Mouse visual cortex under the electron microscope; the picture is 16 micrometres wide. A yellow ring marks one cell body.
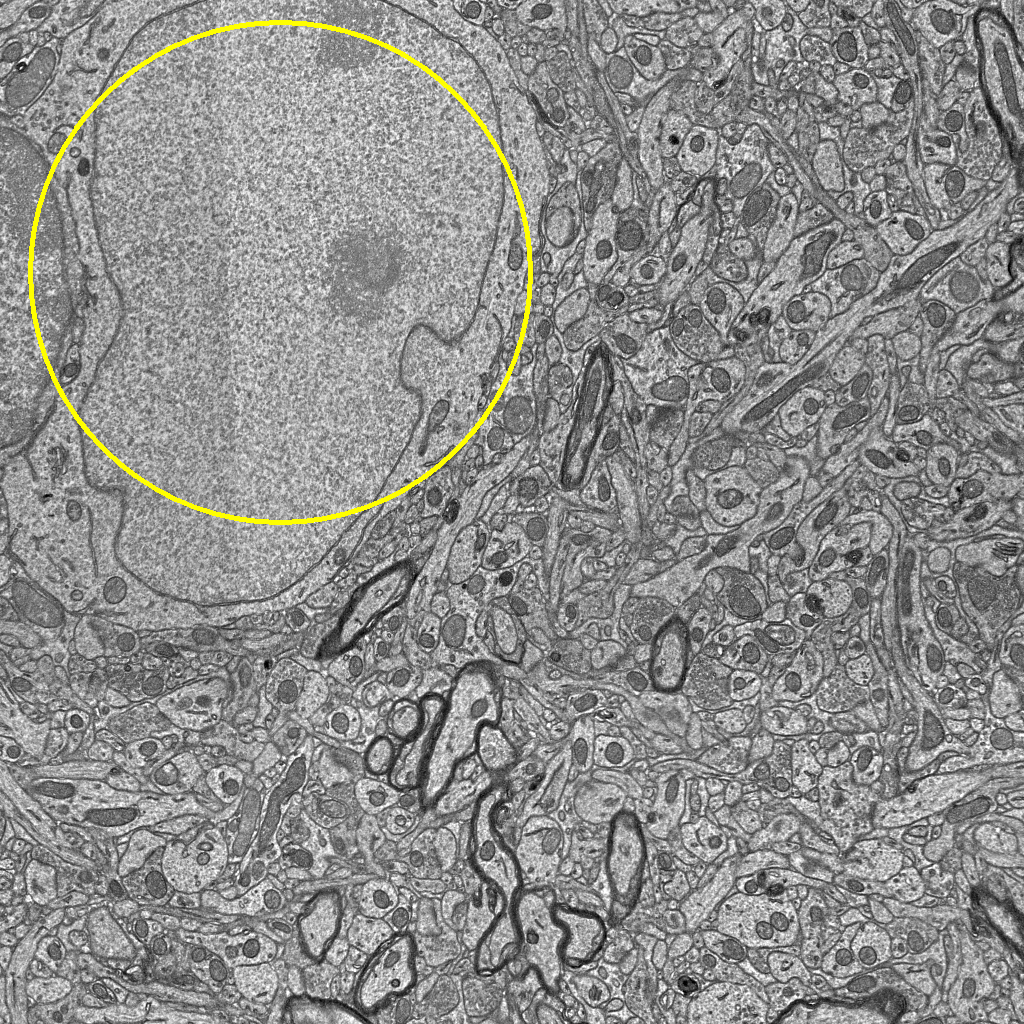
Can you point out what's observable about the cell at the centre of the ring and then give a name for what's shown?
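Description: the nuclear envelope shows a single deep fold on its lower right side. Chromatin is fine and evenly distributed, without dark clumps along the envelope. A faint vertical band of altered brightness crosses the nucleus. The visible cytoplasm contains only a few mitochondria. Identification: excitatory neuron.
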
